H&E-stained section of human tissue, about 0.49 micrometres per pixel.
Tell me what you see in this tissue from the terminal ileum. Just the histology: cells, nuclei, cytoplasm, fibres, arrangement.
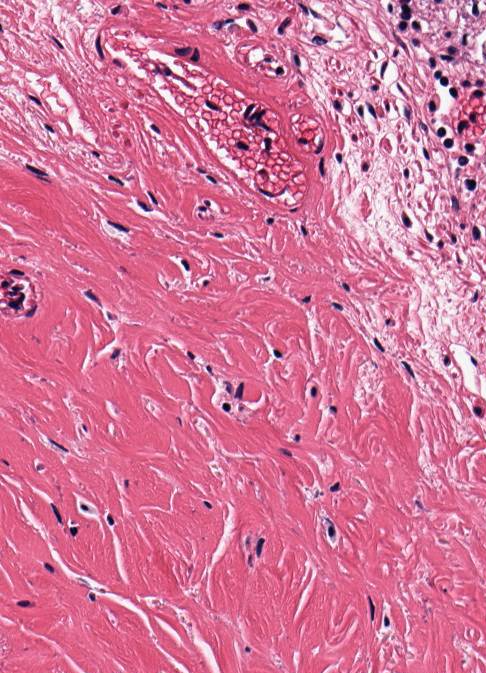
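Dense pink collagen takes up most of the field, the whole left side and the lower half included. Its bundles are wavy and interlace in varied directions. The nuclei in that dense collagen are sparse and dark, mostly slender or spindle-shaped. Over at the upper right, in looser stroma, you'll find small round dark nuclei scattered about.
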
